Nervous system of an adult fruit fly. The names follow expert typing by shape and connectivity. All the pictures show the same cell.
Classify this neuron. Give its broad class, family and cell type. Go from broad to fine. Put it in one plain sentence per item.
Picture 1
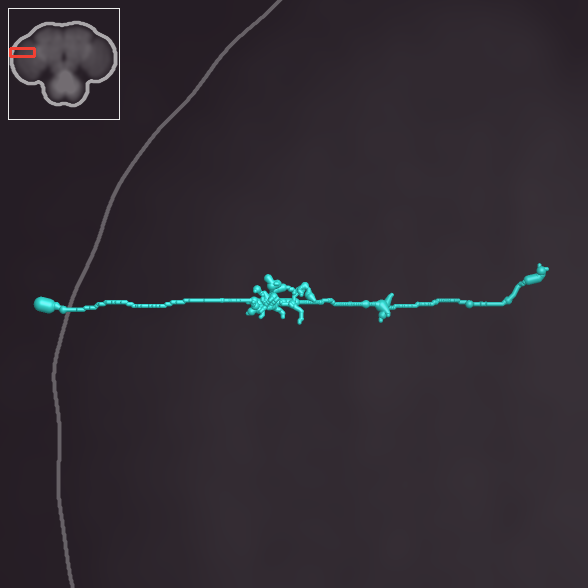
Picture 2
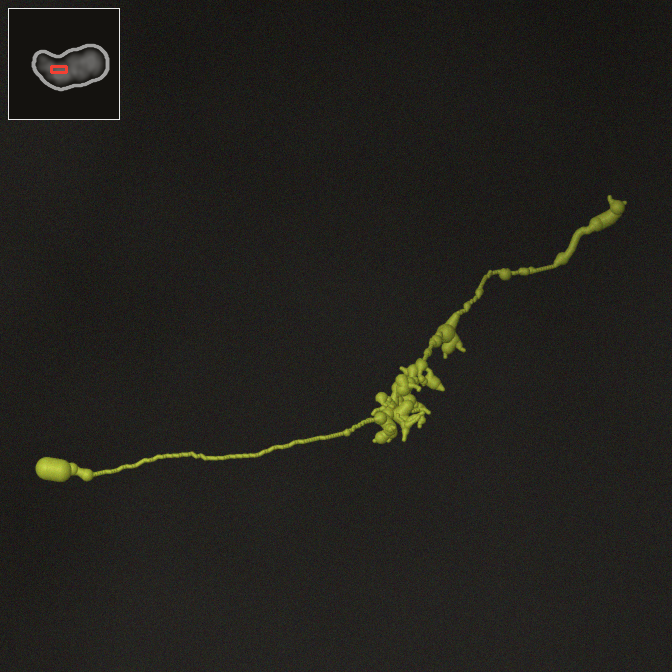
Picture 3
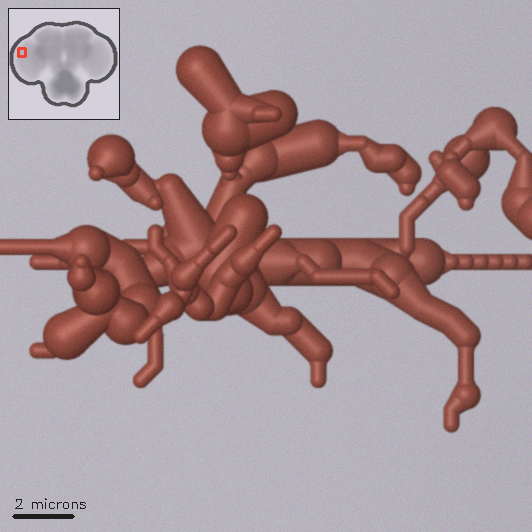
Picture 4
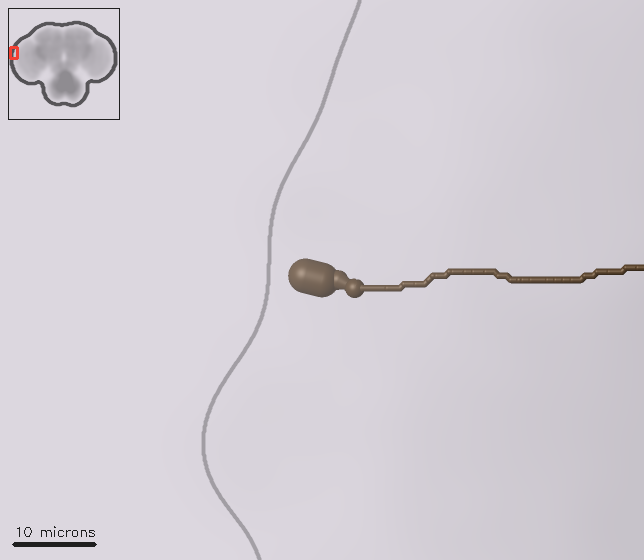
An optic-lobe intrinsic neuron of the Tm family, type Tm2.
